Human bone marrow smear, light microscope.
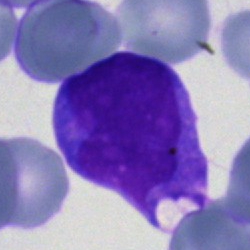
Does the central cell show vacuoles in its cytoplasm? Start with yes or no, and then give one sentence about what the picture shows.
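Yes. Clear vacuoles lie in the cytoplasm at the lower tip of the cell.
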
